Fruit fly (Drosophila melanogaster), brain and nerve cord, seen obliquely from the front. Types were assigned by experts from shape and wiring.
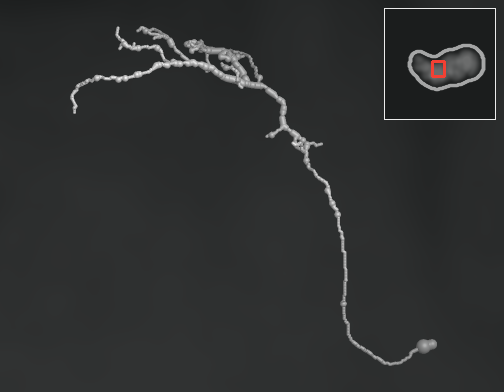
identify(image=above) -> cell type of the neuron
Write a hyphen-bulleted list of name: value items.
- cell type: IN03B064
